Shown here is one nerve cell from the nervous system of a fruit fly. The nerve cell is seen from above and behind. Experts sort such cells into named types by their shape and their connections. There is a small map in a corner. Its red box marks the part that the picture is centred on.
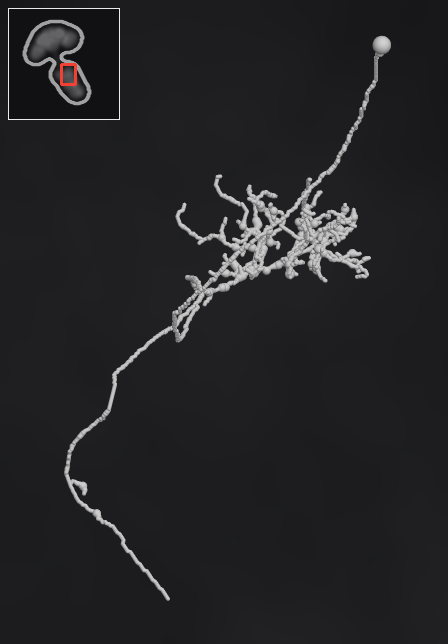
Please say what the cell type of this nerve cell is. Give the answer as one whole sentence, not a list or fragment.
The nerve cell has IN23B081 as its cell type.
